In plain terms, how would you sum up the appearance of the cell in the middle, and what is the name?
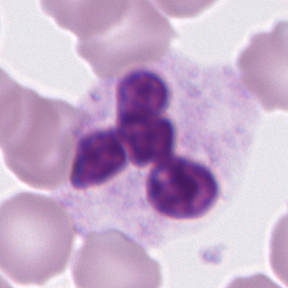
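You'll notice the chromatin is dense, dark purple and coarsely clumped. Around it there's plenty of pale pinkish-lilac cytoplasm, with fine lilac granules scattered through it and no vacuoles. It's a segmented neutrophil.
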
